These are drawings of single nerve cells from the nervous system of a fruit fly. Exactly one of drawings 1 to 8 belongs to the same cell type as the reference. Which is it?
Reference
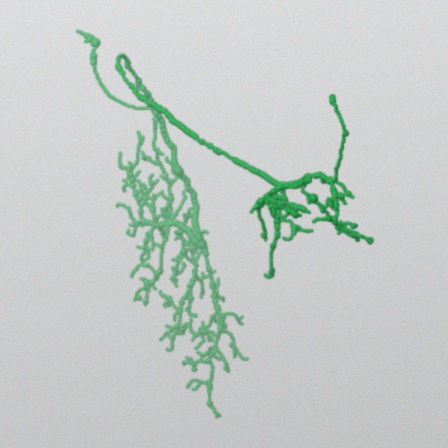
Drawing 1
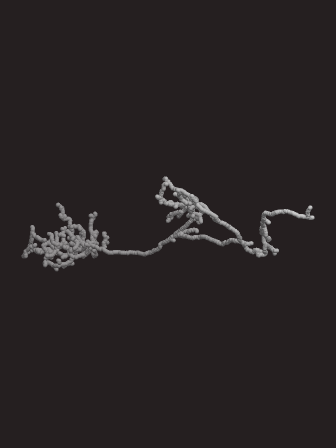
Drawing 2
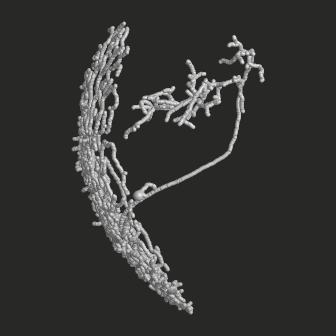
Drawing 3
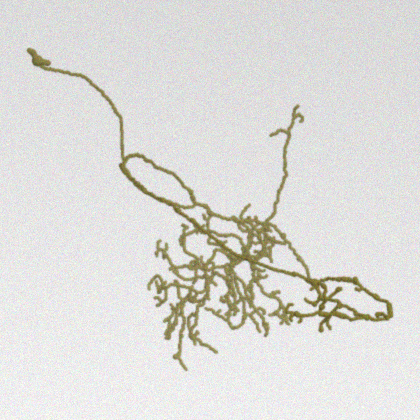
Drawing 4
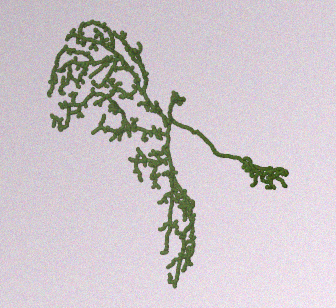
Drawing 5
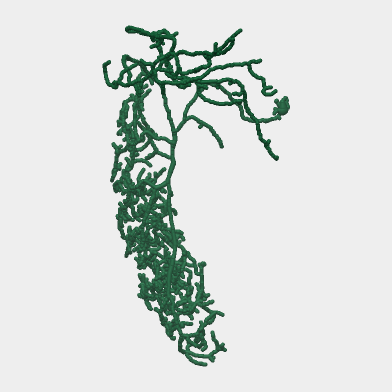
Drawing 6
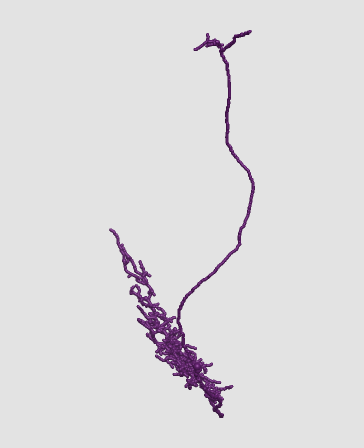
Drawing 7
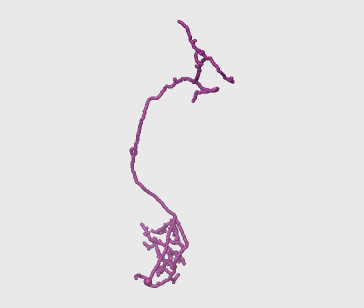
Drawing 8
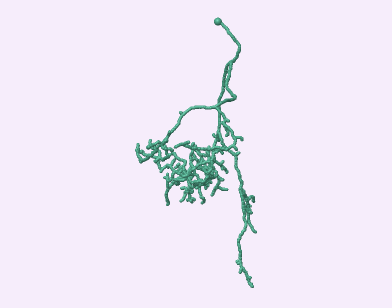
3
